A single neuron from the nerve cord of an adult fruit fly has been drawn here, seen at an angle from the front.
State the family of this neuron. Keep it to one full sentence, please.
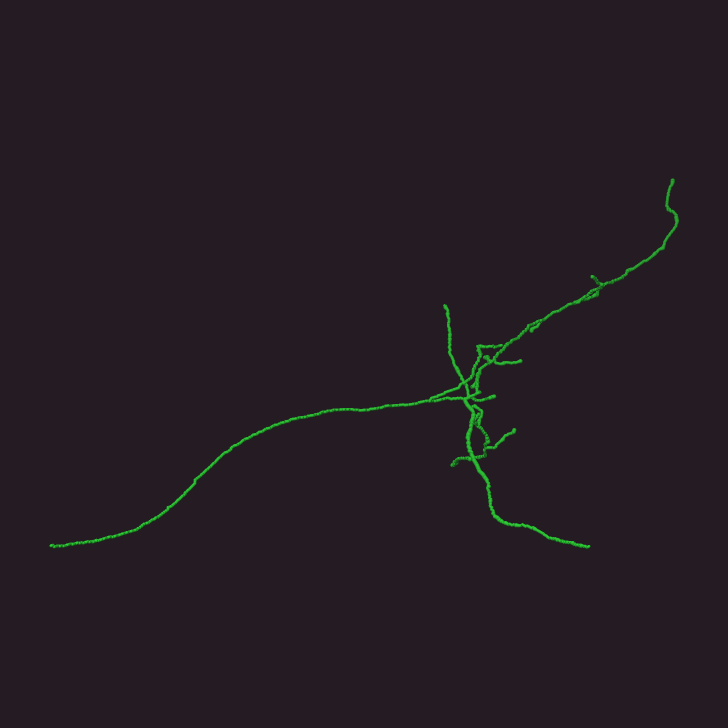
Among the members of family class mechanosensory proprioceptive is this neuron.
